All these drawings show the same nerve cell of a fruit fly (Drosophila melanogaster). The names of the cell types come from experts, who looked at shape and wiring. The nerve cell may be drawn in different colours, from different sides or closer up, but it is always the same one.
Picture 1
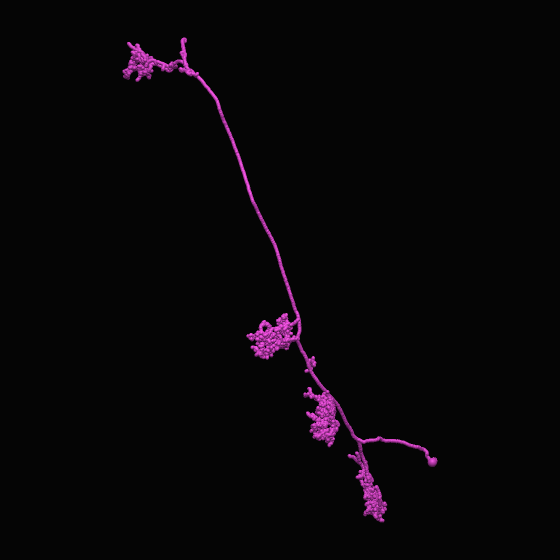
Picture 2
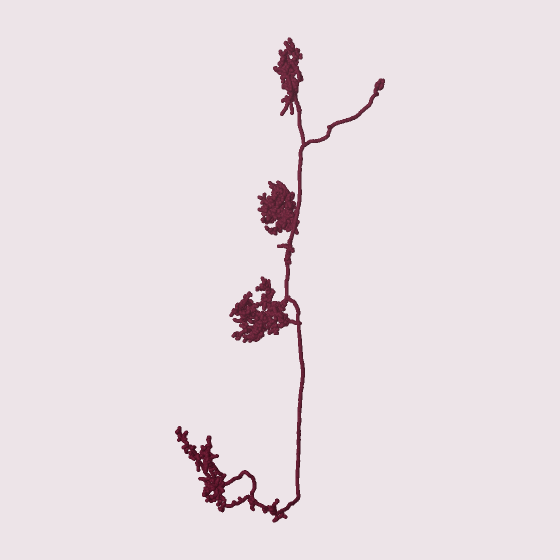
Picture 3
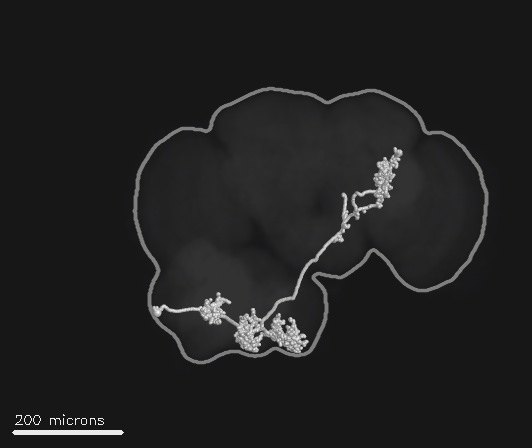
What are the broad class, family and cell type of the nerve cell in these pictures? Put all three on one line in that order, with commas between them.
ascending neuron, hemilineage 09B, AN09B004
